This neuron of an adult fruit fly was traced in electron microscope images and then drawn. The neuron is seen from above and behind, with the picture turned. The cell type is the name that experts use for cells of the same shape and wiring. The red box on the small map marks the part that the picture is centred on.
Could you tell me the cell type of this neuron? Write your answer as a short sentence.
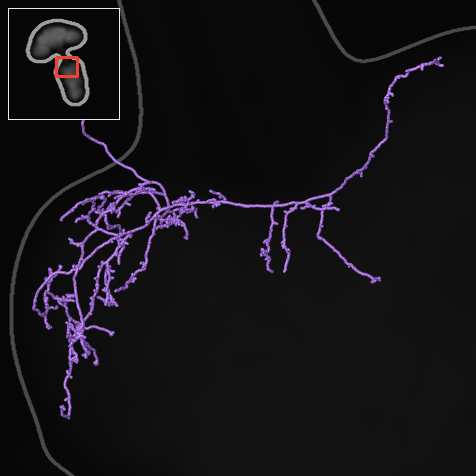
The cell type is IN16B070.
